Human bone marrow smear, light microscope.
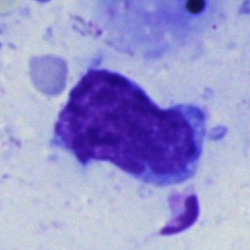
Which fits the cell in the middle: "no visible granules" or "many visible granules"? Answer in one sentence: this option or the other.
What its cytoplasm shows is an absence of visible granules.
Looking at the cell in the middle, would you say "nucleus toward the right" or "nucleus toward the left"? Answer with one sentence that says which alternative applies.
The cell has its nucleus positioned toward the left.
